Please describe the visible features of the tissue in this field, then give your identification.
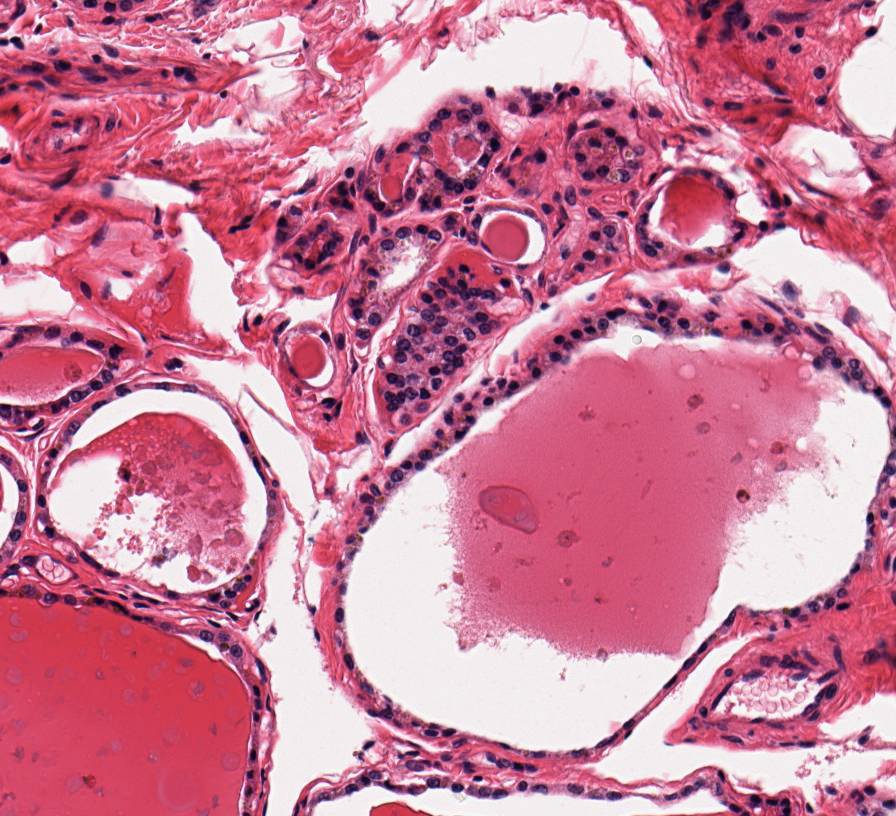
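So: rounded follicles of widely varying size, the largest at centre-right and lower left, the smallest clustered in the upper centre. The large ones are lined by one layer of flattened to low cuboidal cells with small dark nuclei. Several of those small ones hold round, dense pink colloid droplets beside crowded groups of cells with small round dark nuclei. This, then, is thyroid.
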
